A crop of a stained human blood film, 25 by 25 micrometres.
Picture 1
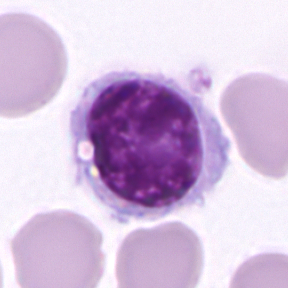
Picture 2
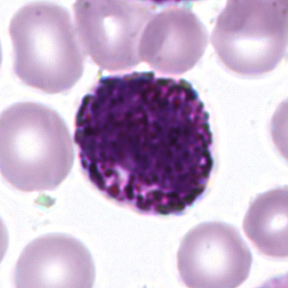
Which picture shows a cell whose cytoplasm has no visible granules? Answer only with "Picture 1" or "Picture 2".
Picture 1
